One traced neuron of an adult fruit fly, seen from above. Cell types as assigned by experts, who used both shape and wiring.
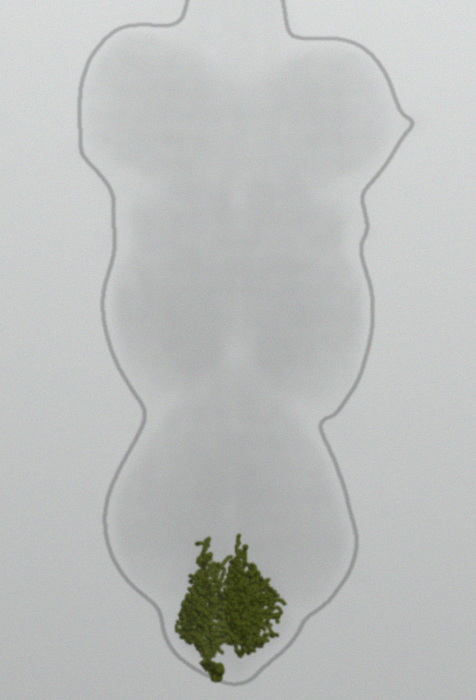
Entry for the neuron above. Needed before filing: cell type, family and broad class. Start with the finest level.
MNad67; MNad; motor neuron of the nerve cord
